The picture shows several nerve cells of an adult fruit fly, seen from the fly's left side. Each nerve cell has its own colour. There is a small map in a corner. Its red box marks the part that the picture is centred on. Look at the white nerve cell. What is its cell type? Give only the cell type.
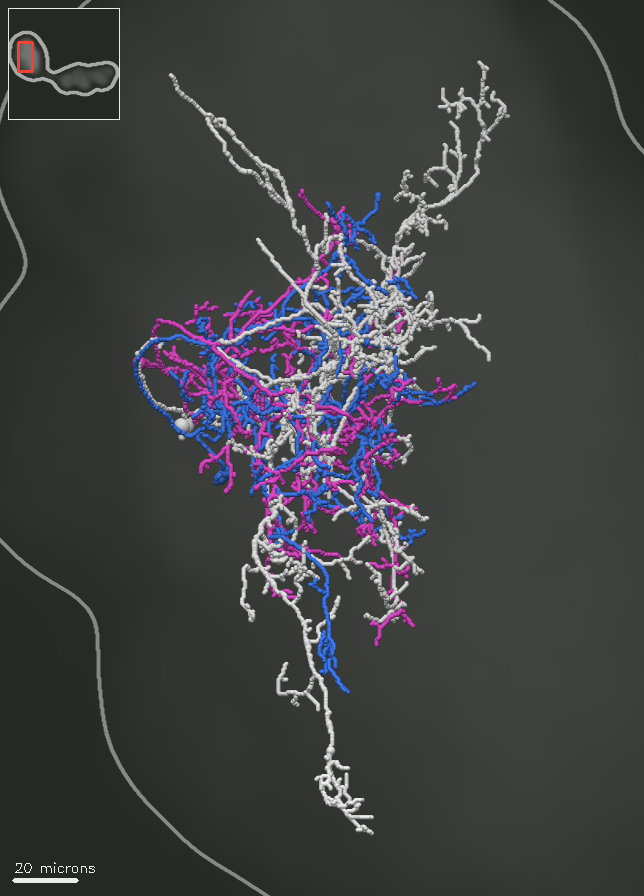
AVLP299_c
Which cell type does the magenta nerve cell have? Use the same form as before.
AVLP300_b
